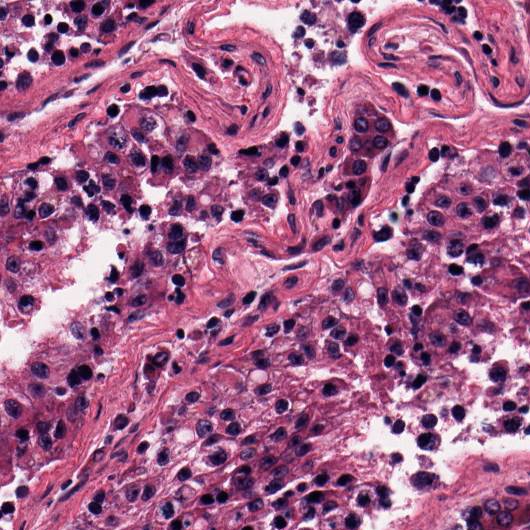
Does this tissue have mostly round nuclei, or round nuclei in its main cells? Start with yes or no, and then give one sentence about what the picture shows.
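Yes. The cells in the nests are polygonal with round nuclei and a moderate amount of pink-purple cytoplasm.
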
